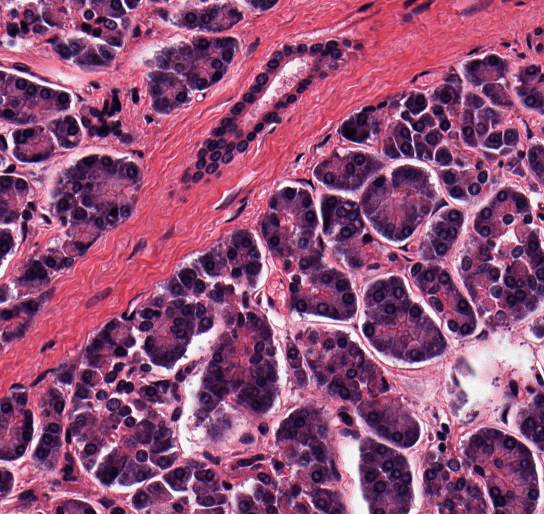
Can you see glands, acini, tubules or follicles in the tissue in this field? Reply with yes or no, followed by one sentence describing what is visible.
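Yes. Closely packed rounded acini fill the tissue on both sides of the fibrous band.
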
